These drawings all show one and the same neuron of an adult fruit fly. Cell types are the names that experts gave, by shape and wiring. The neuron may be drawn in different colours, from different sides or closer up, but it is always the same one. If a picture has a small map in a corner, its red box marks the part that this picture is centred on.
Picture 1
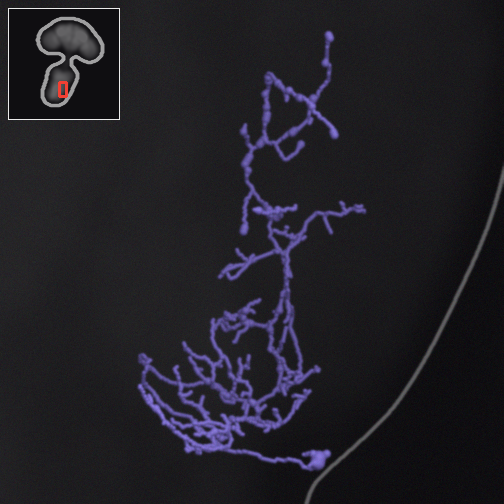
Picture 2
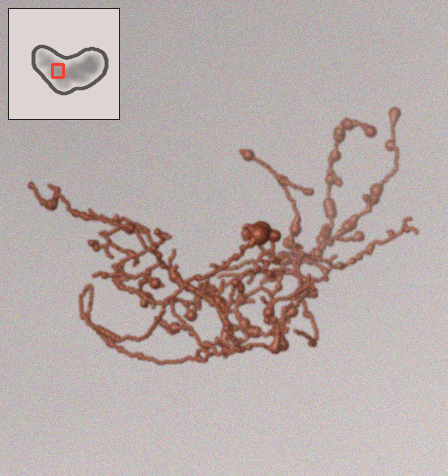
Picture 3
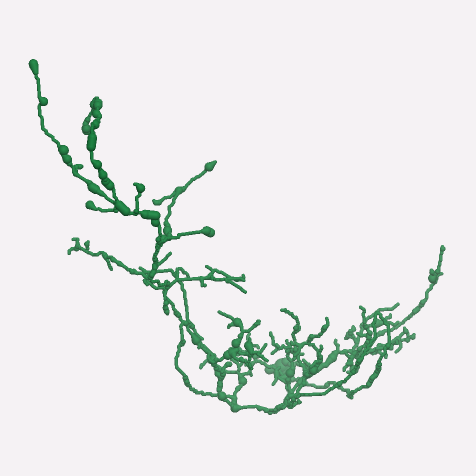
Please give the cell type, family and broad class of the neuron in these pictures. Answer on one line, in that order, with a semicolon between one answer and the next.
IN01B048_b; hemilineage 01B; nerve-cord intrinsic neuron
